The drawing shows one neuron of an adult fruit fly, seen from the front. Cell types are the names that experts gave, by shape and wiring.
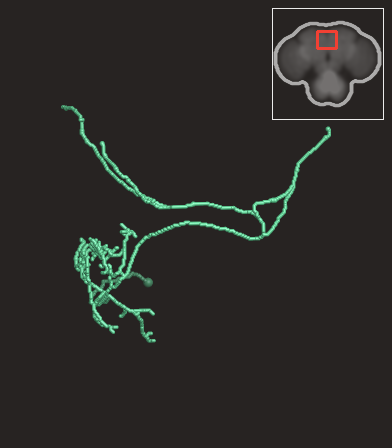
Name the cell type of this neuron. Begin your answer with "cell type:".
cell type: FS3_a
